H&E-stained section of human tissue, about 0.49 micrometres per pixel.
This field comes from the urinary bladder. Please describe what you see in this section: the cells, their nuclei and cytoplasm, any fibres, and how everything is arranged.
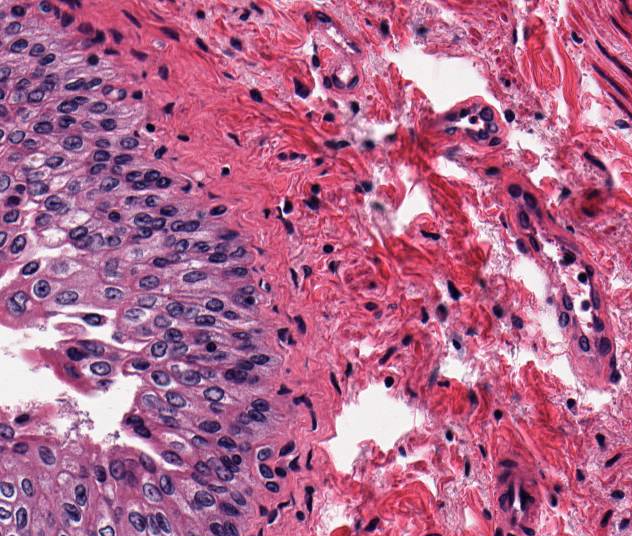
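On the left there is a stratified epithelium, and connective tissue stroma fills the right side. The epithelium is built from many layers of cells. Most of its nuclei are oval, with fine chromatin. Where it meets the stroma, though, the nuclei look more crowded and darker than those farther away.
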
